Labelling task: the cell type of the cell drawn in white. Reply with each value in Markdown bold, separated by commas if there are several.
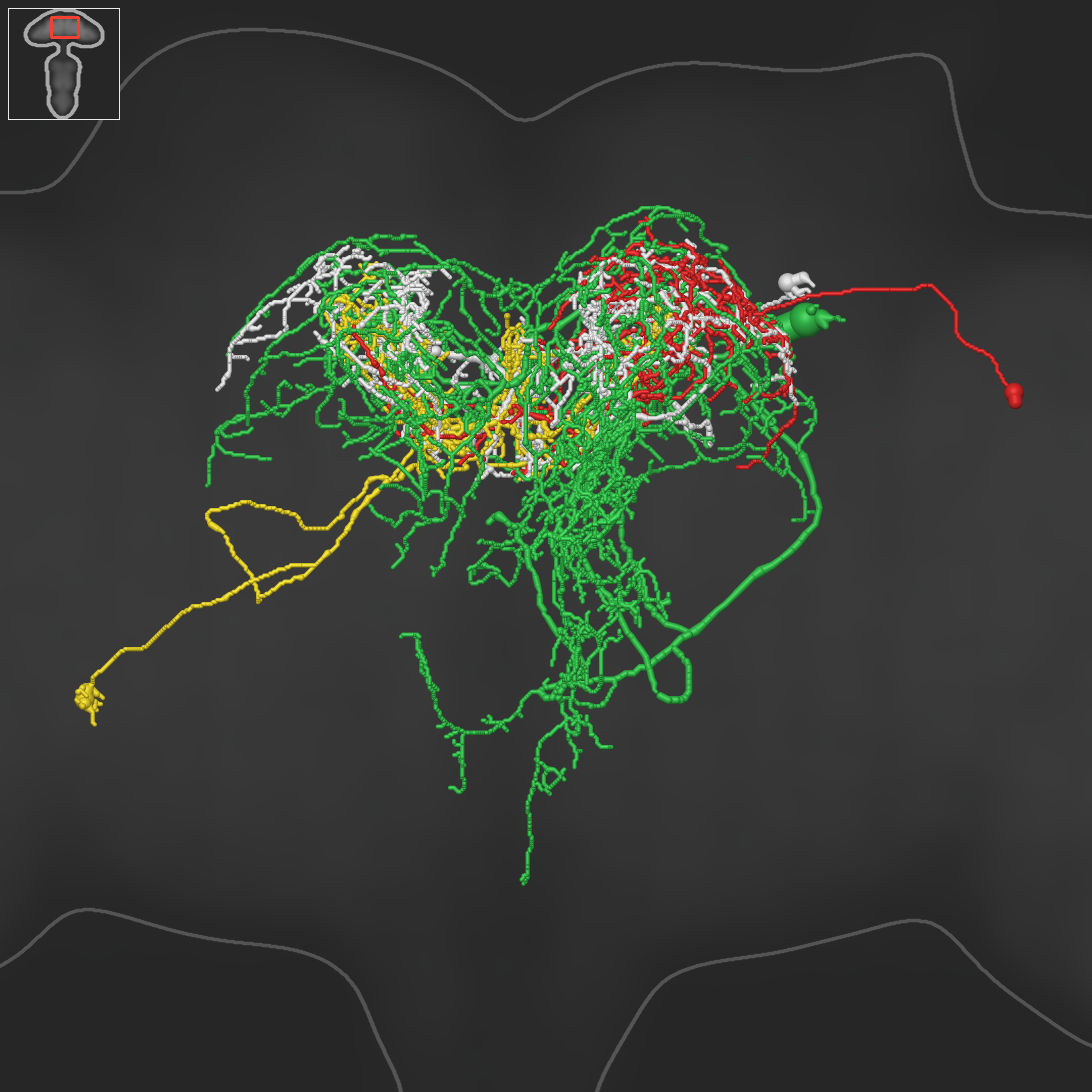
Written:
**PRW062**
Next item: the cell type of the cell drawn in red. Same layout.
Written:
**PRW045**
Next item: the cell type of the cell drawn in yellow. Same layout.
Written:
**PRW063**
